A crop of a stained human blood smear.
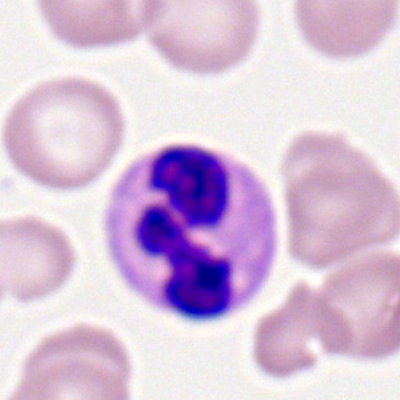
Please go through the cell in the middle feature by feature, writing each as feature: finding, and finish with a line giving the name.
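Outline: round and smooth
Chromatin: dense, dark purple, clumped
Cytoplasm: no coarse, large granules
Vacuoles: none visible in the cytoplasm
Name: segmented neutrophil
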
